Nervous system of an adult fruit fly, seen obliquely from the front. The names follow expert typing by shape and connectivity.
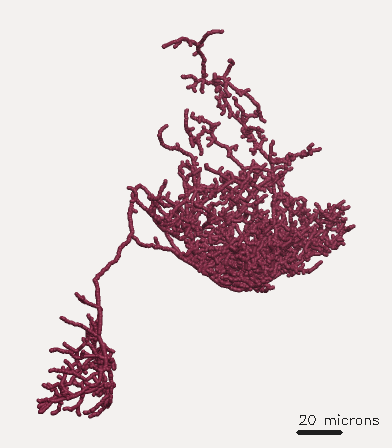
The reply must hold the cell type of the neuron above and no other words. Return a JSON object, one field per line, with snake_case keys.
{
 "cell_type": "IN13A004"
}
